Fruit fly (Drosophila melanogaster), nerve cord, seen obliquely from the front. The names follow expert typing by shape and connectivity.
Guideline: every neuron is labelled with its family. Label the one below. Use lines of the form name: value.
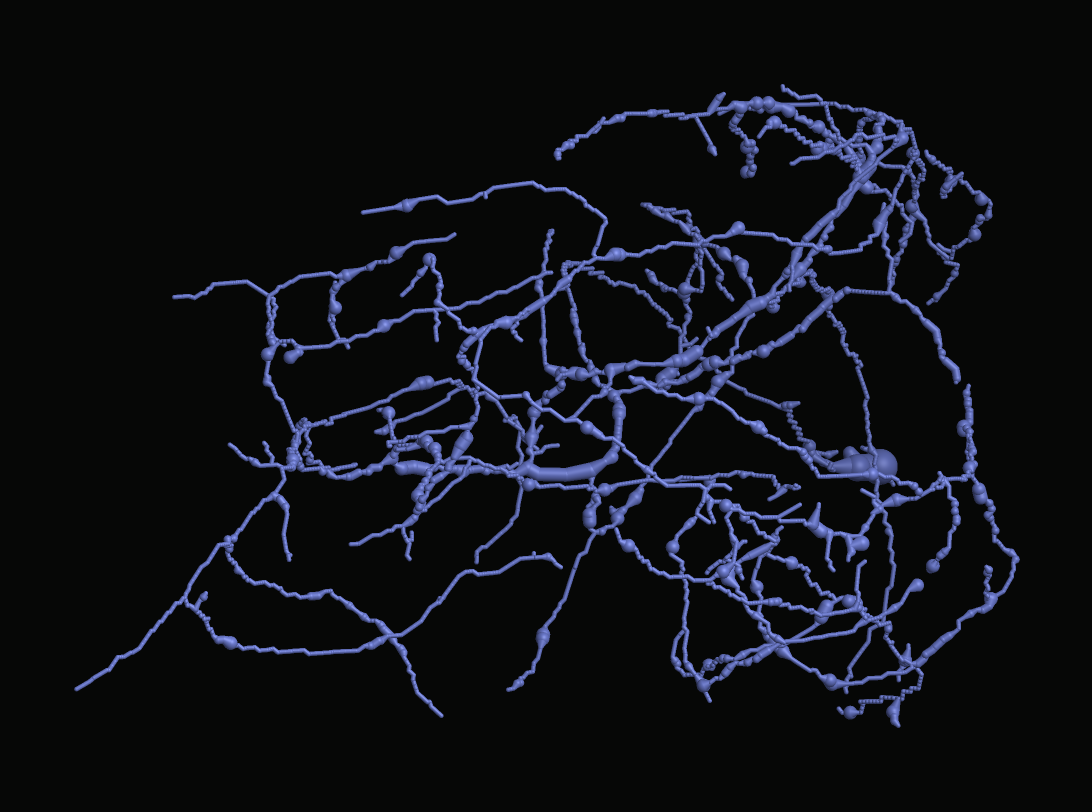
family: hemilineage 04B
